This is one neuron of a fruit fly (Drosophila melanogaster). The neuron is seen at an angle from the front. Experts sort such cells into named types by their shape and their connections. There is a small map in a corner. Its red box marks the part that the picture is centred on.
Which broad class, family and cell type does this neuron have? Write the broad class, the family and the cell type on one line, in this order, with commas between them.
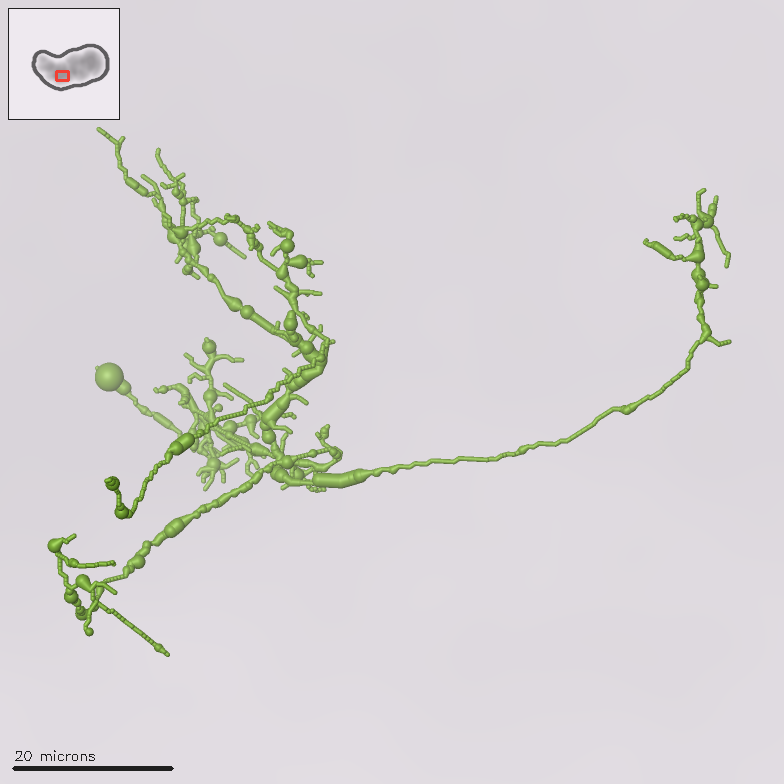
optic-lobe intrinsic neuron, Y, Y12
